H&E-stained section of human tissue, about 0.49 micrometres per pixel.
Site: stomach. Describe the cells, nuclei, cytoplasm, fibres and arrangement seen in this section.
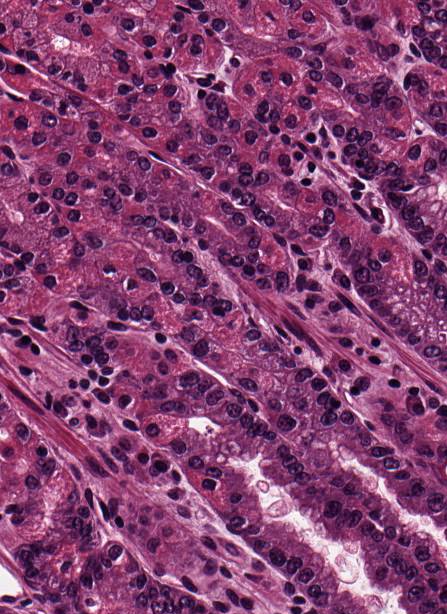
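Look first at the long cords of epithelial cells crossing the field on a diagonal, from upper left down to lower right. Thin strands of stroma lie between them, and those strands carry elongated, spindle-shaped nuclei. Now the epithelial cells themselves: their cytoplasm is plentiful, eosinophilic and finely granular. Notice, too, that most of their nuclei are round, not elongated.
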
